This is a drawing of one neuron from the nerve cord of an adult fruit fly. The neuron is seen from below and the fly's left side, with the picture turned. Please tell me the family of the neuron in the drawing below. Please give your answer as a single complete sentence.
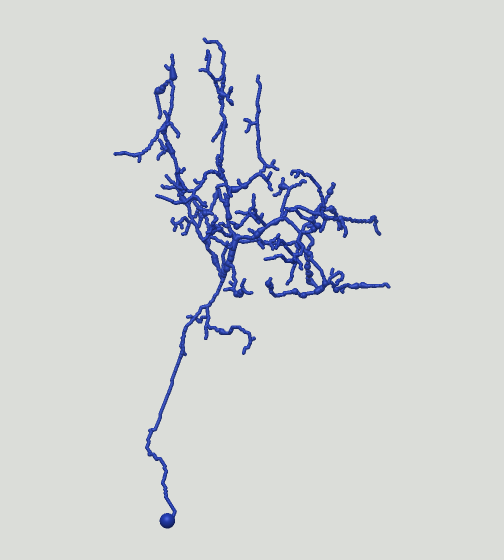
When grouped by family, this neuron is hemilineage 20A.22A.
